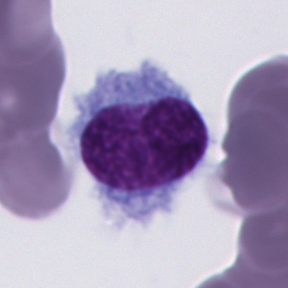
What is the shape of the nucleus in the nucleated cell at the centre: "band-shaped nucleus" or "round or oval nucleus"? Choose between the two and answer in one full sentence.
This cell has a nucleus shaped as a single compact round or oval mass.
